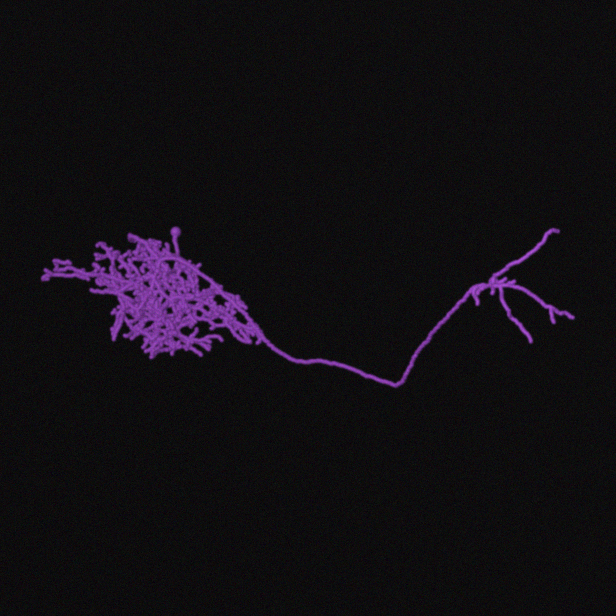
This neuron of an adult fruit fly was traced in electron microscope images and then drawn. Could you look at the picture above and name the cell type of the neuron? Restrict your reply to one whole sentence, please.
The cell type that fits this neuron is AN11B008.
